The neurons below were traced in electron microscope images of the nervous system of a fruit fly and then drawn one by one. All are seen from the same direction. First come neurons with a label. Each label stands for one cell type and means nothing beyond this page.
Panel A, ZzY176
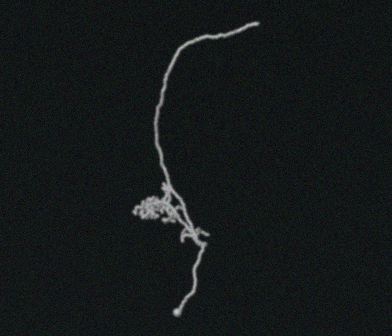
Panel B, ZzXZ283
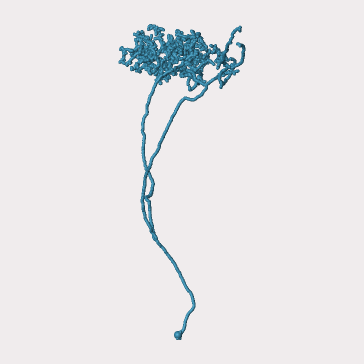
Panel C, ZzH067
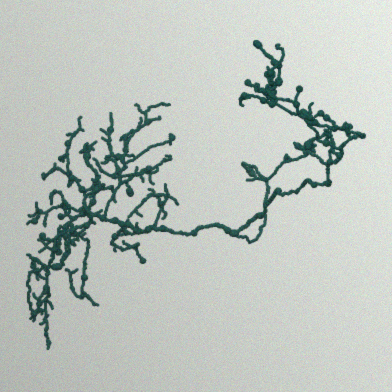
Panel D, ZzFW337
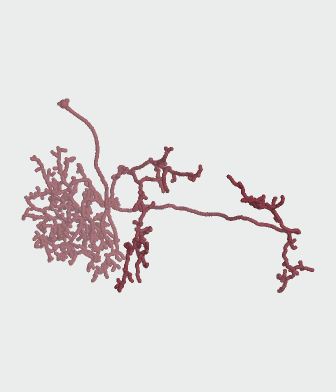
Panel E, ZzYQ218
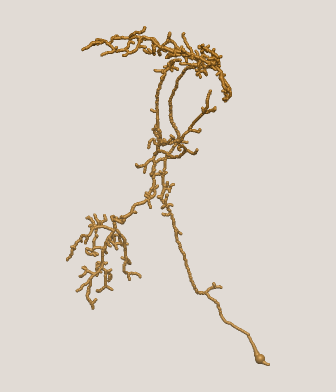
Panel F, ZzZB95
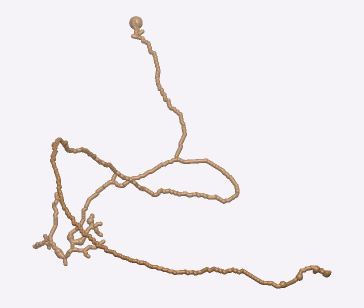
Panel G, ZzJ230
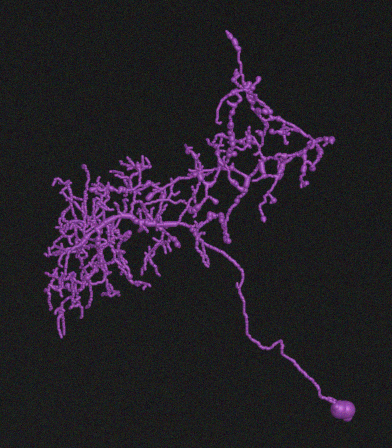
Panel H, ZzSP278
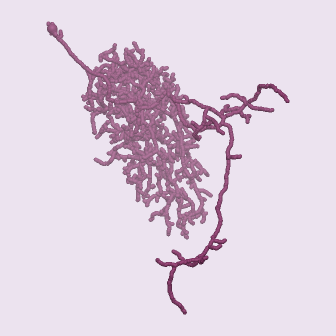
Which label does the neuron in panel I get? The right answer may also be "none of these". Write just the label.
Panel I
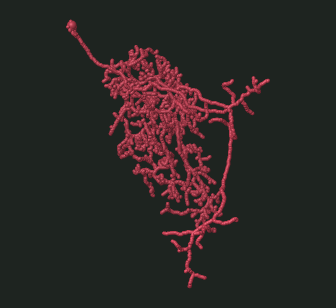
ZzSP278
